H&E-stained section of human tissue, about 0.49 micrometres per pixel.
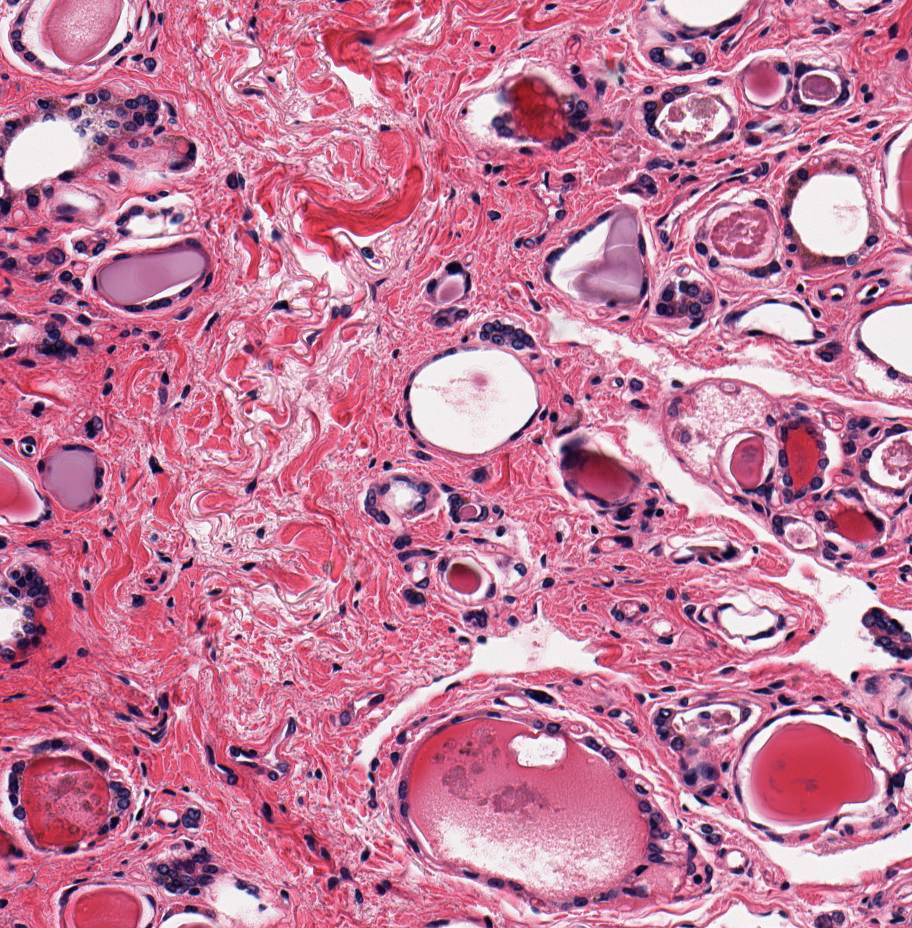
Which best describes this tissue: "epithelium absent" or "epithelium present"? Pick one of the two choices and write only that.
Epithelium present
